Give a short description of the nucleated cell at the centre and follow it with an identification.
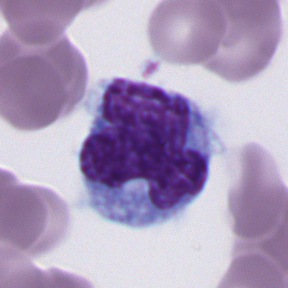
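Begin with the nucleus: it fills most of the cell, and it is irregular and folded, with a deep notch in its lower edge. Look closely at the chromatin and you'll see it is dark purple with a coarse, mottled texture. Around it, the cytoplasm is pale grey-blue. This is a monocyte.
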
